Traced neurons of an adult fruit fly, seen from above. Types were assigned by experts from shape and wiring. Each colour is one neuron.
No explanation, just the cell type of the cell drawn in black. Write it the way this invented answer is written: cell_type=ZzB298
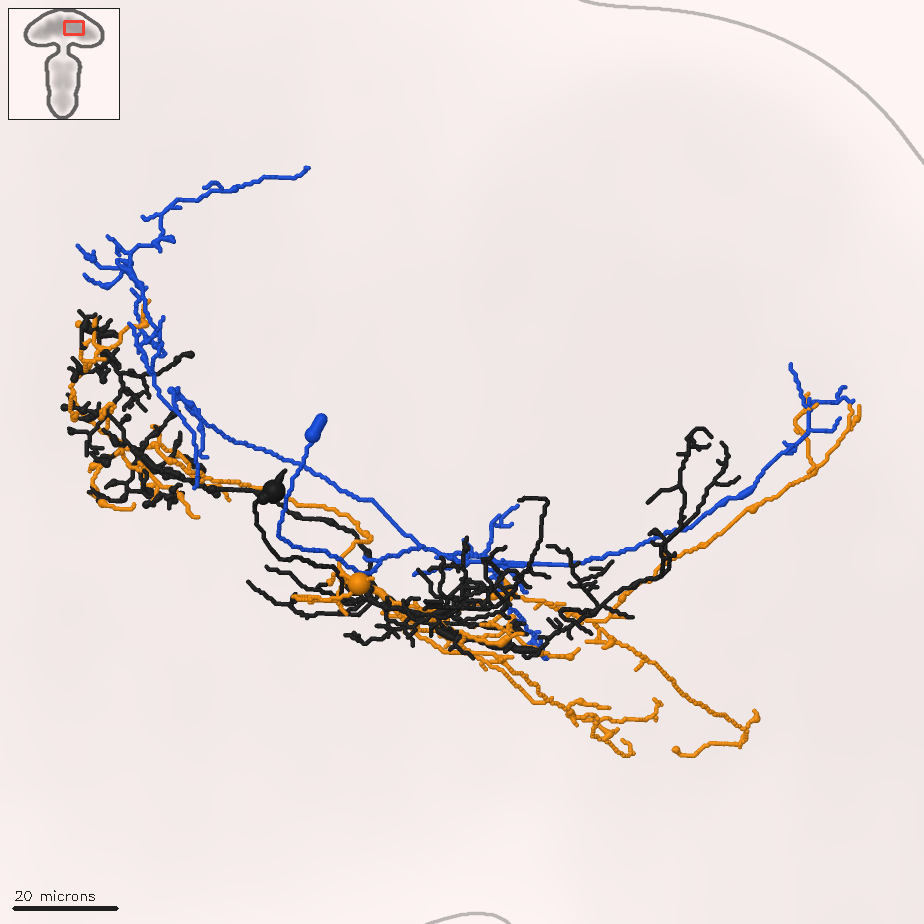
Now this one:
cell_type=SMP533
